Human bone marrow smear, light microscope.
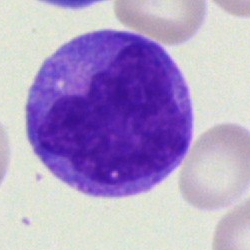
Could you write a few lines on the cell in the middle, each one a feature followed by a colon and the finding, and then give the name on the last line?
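Outline: round and smooth
Size of nucleus: fills most of the cell
Fold: nucleus folded, indented on its upper left side
Chromatin: finely stippled, not coarsely clumped
Identification: monocyte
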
